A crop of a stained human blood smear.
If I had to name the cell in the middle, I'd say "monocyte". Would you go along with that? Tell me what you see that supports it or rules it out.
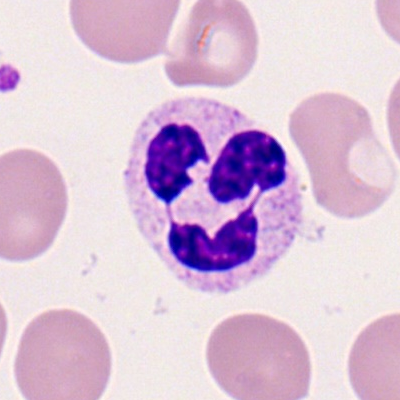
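Roughly round and smooth, the cell has a nucleus in three separate lobes linked by thin strands, with dark purple, coarsely clumped chromatin. Its abundant cytoplasm is pale pinkish-lilac, with fine, faint lilac granules scattered through it.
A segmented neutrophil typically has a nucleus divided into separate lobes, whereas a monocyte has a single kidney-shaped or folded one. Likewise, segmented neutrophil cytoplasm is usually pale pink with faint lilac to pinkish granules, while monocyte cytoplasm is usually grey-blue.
Both the separate lobes and the colour of the cytoplasm count against monocyte. The cell is a segmented neutrophil.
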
